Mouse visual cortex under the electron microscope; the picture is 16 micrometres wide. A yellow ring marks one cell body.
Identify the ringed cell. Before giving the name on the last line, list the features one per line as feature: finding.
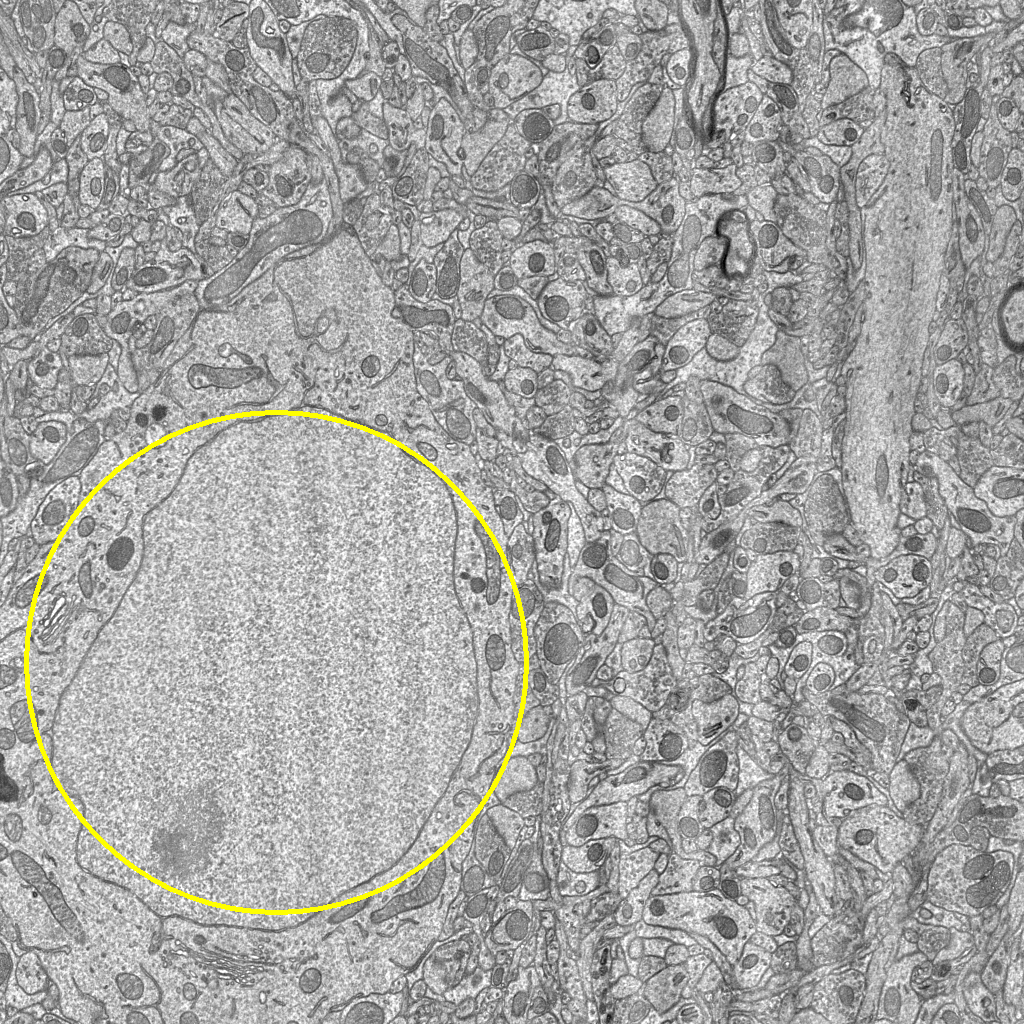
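Nucleus: large and oval, filling most of the ring
Nuclear envelope: smooth, without deep infoldings
Granular patch: darker and loose, in the lower left of the nucleus
Cytoplasm: pale, continuing upward from the top of the body beyond the ring
Cell: excitatory neuron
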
